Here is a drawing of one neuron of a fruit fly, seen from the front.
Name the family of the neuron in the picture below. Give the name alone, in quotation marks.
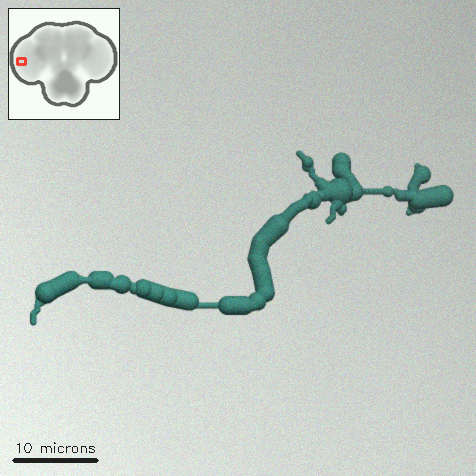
"L"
